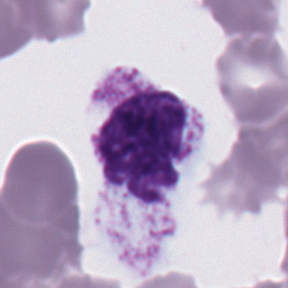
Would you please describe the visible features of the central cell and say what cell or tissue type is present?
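The outline is ragged and irregular, with no smooth edge. Far more cytoplasm lies below the nucleus than above it. The nucleus forms a single irregular, lumpy mass rather than clearly separated lobes, and no nucleoli are visible within it. This cell is a basophil.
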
